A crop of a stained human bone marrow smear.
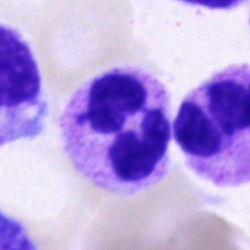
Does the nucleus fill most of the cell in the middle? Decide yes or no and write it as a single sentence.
No, the cytoplasm is broad rather than a narrow rim.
